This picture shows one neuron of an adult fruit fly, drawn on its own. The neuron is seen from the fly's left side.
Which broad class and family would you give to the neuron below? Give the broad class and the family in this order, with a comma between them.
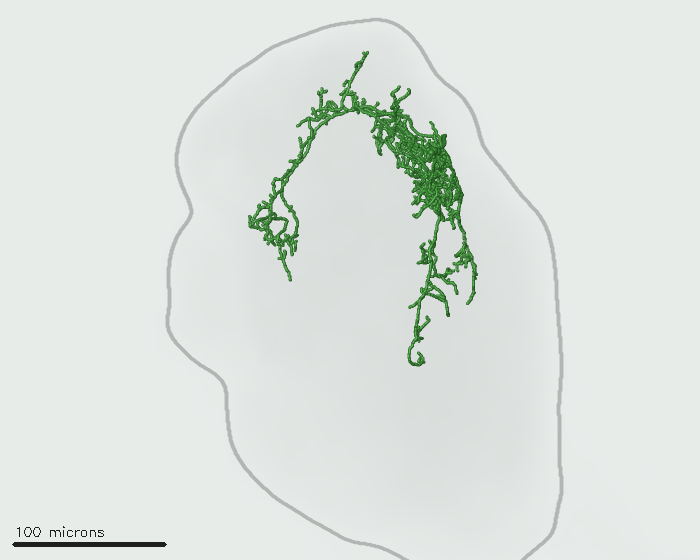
central-brain intrinsic neuron, LHPV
